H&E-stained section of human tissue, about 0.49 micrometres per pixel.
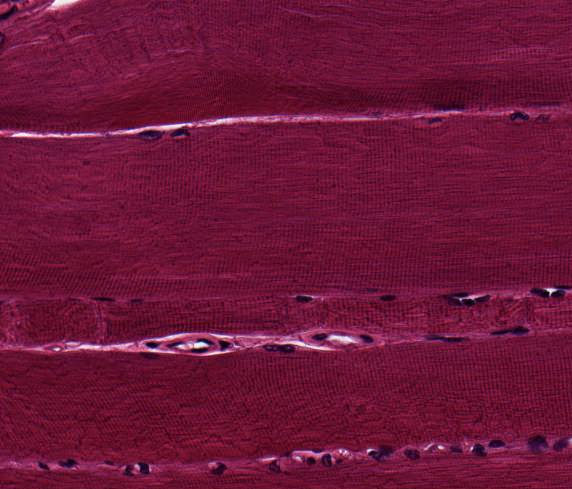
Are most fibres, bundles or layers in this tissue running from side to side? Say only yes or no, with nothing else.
Yes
